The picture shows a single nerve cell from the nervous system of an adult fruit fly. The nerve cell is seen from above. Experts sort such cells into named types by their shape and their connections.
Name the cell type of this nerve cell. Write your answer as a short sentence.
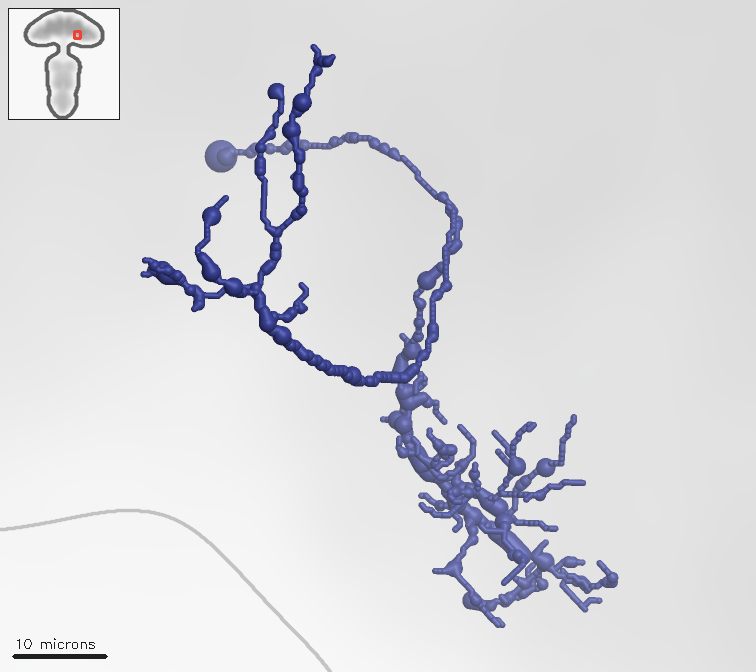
The cell type is LC13.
